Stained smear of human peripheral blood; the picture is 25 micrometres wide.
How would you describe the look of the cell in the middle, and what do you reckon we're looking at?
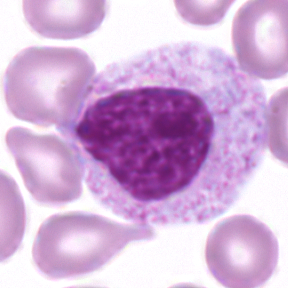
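The cell in the middle has its nucleus placed off-centre, towards the left side of the cell, and no nucleoli are visible within it. Its cytoplasm is pale lilac-pink rather than blue, with fine pinkish-purple granules scattered throughout. This cell is a myelocyte.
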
